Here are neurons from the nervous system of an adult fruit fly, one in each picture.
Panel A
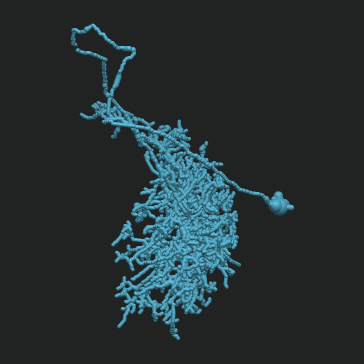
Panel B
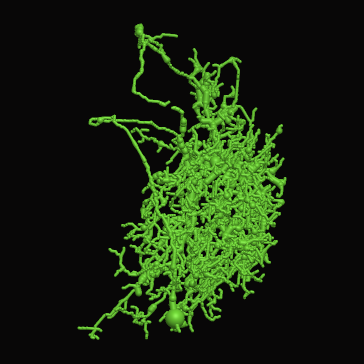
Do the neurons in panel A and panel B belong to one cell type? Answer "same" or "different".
same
